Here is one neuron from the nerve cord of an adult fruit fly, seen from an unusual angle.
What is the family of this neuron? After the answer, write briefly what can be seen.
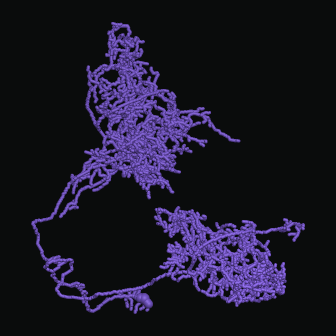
Its family is hemilineage 00A. Its broad class is nerve-cord intrinsic neuron. Dozens of branch ends can be seen. In this view it is about as wide as it is tall.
